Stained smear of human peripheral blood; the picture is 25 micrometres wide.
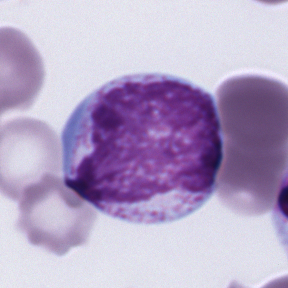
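Myelocyte, the middle cell on this blood smear. You'll notice the nucleus takes up most of it and runs right out to the cell edge on the right. The cytoplasm is just a narrow, pale blue crescent, widest underneath, and the fine reddish-purple granules scattered in it show up most plainly in that lower part.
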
